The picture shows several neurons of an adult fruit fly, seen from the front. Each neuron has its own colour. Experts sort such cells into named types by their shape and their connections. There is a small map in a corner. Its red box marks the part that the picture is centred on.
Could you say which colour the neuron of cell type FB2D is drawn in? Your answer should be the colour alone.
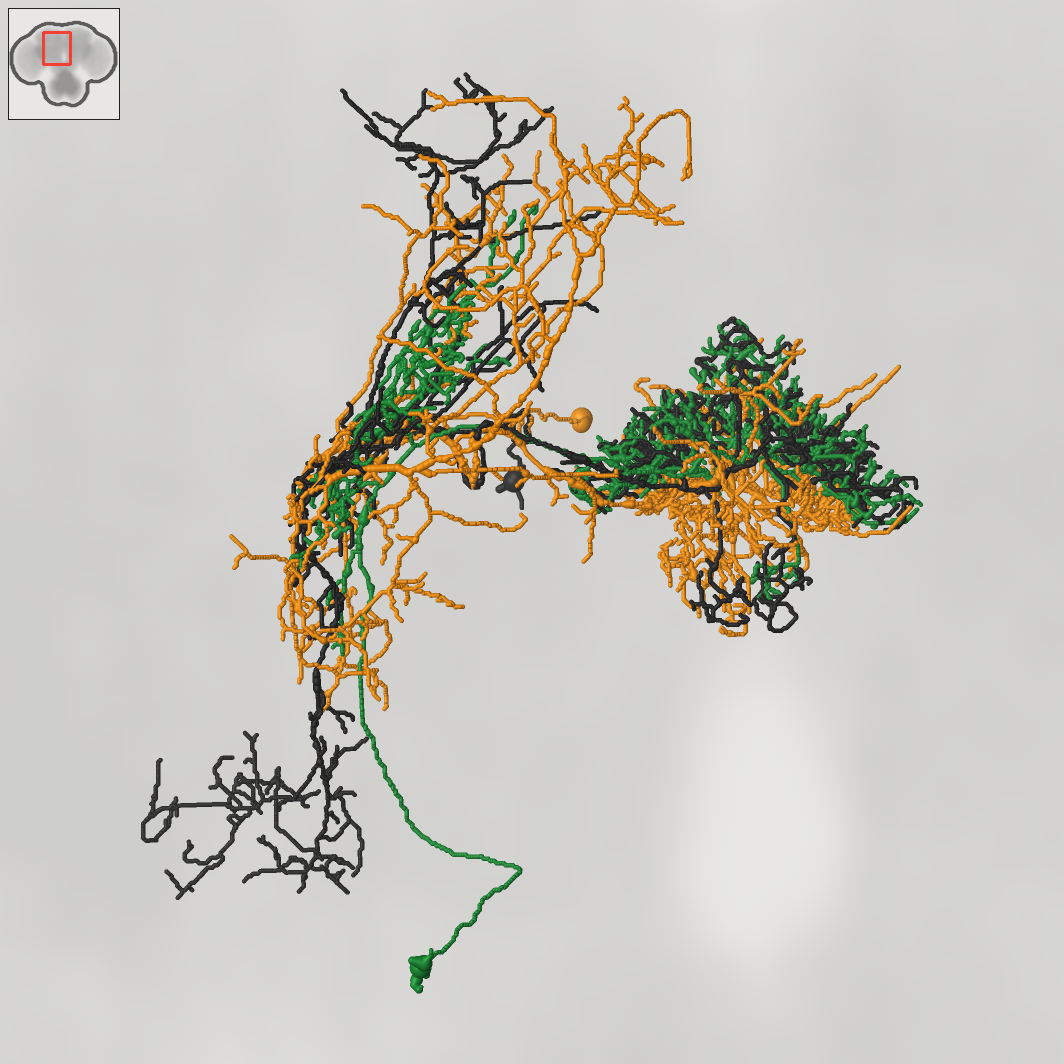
green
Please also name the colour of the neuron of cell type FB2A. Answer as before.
black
